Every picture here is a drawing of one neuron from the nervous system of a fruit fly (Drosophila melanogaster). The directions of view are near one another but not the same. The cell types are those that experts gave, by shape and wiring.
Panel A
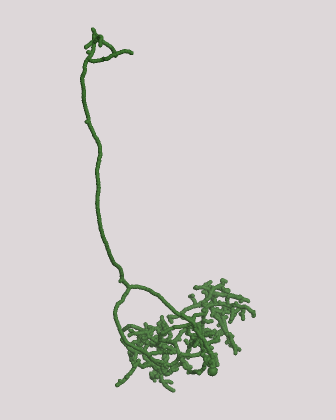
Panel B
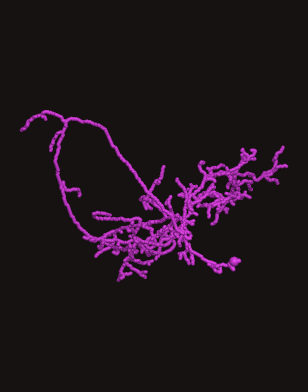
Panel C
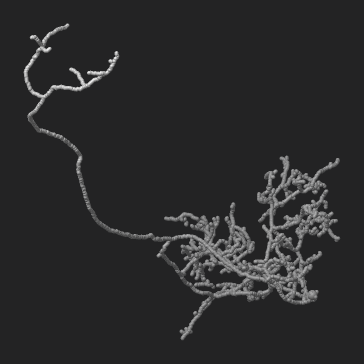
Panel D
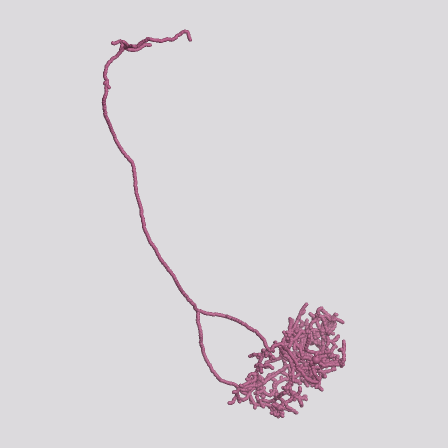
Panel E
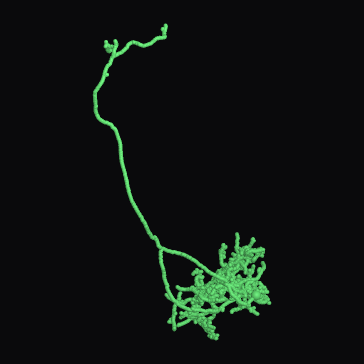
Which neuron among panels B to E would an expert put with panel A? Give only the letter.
C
